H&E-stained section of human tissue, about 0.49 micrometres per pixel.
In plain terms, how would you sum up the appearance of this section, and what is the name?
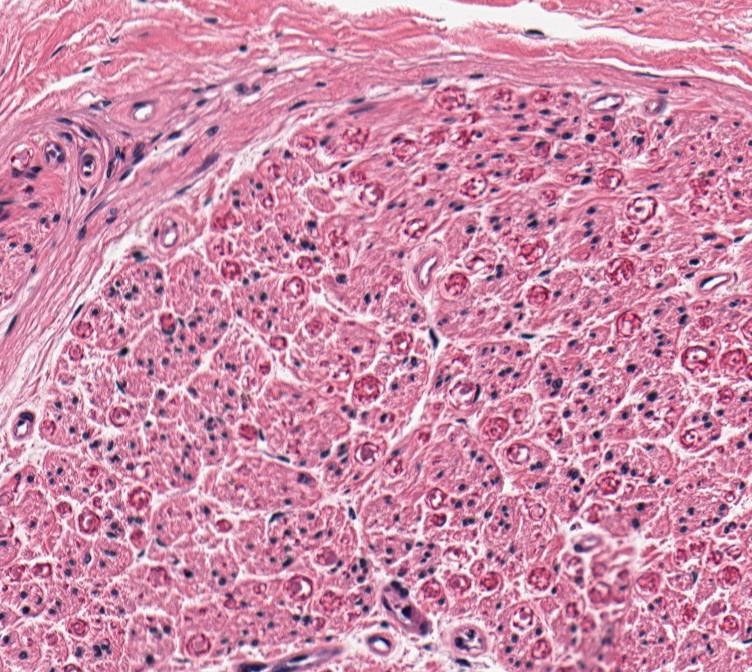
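First, one large rounded bundle of closely packed, cross-cut fibres fills most of the field. Thin pale clefts split it into many small irregular pink groups. Along its top curves a layered band of wavy pink collagen, parallel to its edge, with thin elongated nuclei. No fat cells, epithelium or glands anywhere. I'd call this the tibial nerve.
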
